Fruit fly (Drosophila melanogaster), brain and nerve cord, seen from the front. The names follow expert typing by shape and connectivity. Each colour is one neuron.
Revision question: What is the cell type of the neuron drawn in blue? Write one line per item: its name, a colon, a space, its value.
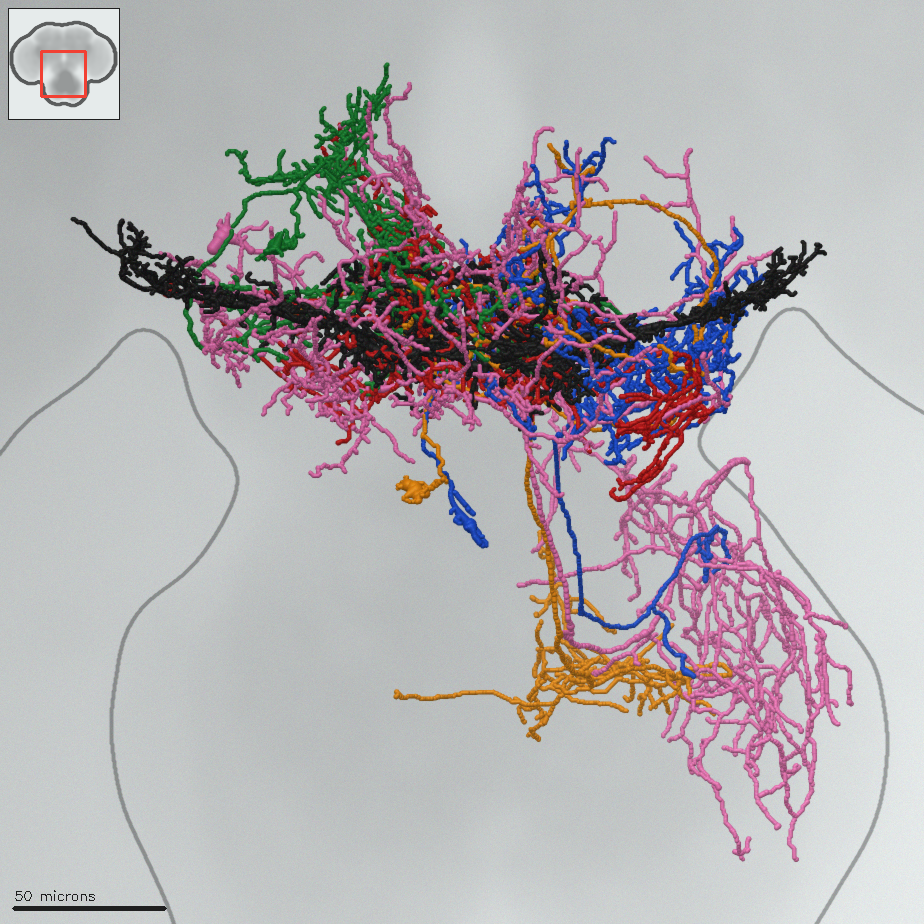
cell type: DNge046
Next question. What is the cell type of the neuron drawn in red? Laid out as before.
cell type: GNG112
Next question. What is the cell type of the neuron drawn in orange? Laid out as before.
cell type: DNge119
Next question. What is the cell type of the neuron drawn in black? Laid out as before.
cell type: GNG004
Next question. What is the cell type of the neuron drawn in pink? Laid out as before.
cell type: DNge048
